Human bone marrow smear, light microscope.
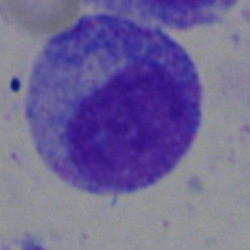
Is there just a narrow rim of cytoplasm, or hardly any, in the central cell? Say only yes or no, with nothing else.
No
